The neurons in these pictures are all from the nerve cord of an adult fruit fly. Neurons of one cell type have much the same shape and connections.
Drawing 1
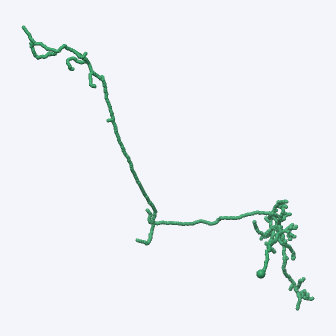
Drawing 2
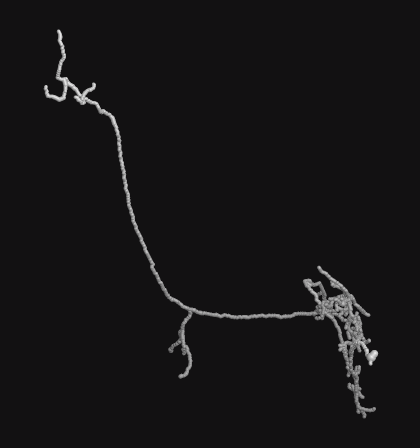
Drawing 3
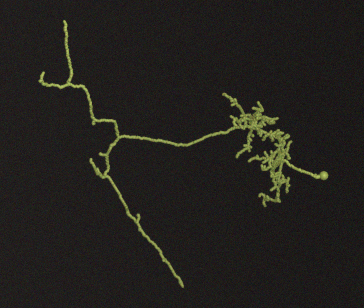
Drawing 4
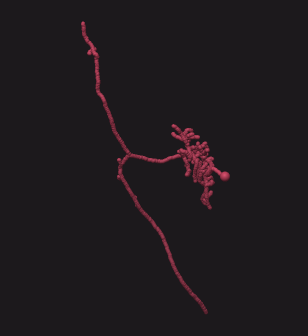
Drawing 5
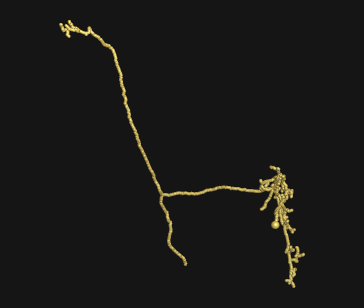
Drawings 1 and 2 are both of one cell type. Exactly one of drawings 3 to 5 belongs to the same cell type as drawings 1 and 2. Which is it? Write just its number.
5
